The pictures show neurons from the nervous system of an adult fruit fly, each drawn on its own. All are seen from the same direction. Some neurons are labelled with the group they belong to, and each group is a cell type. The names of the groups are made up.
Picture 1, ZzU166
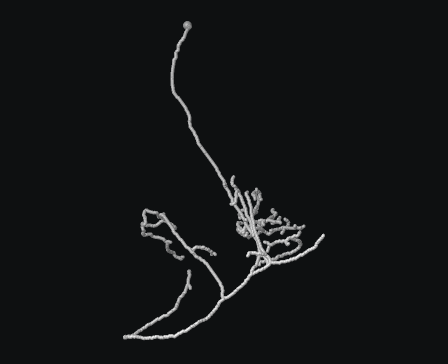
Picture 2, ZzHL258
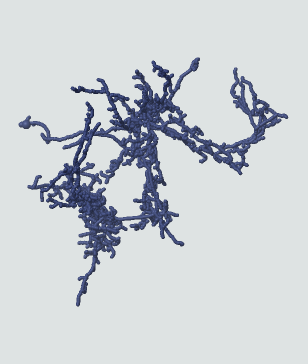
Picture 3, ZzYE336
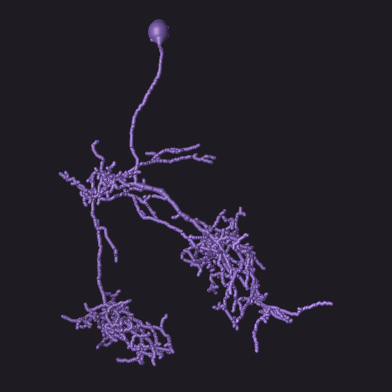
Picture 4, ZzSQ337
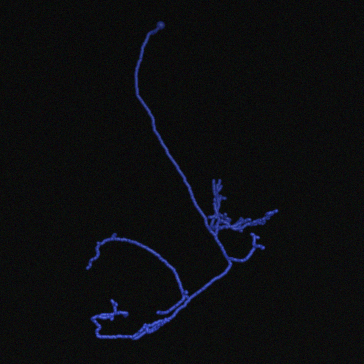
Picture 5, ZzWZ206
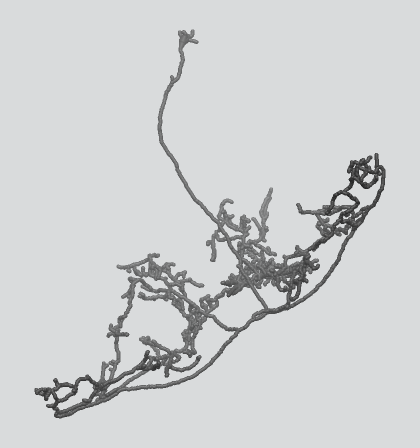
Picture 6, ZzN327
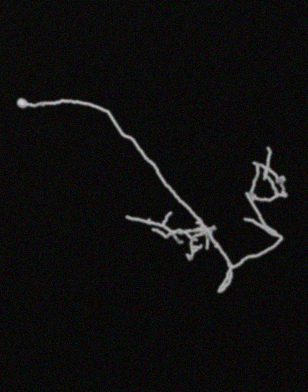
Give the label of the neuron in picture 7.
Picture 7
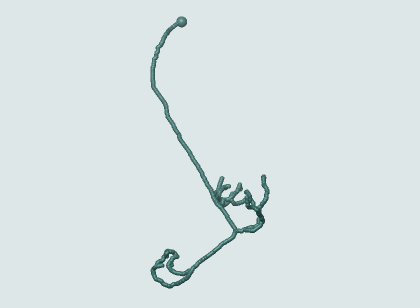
ZzU166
